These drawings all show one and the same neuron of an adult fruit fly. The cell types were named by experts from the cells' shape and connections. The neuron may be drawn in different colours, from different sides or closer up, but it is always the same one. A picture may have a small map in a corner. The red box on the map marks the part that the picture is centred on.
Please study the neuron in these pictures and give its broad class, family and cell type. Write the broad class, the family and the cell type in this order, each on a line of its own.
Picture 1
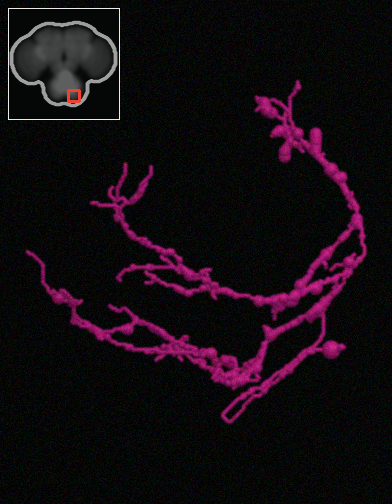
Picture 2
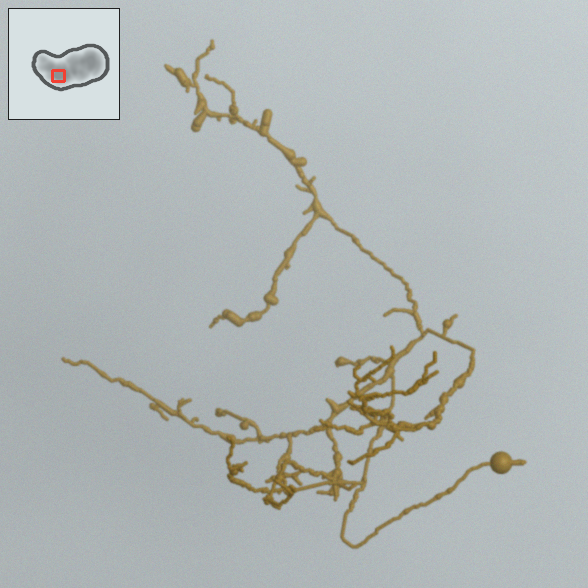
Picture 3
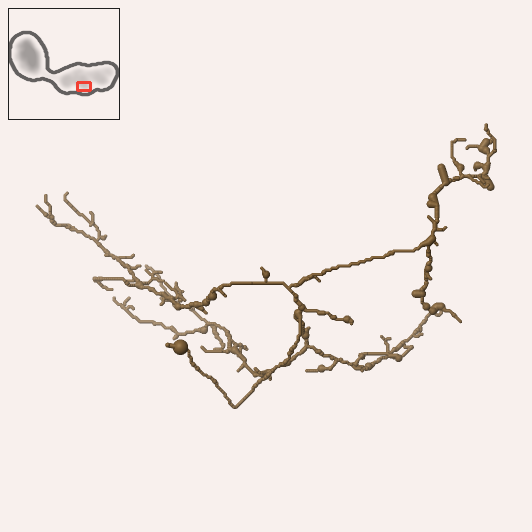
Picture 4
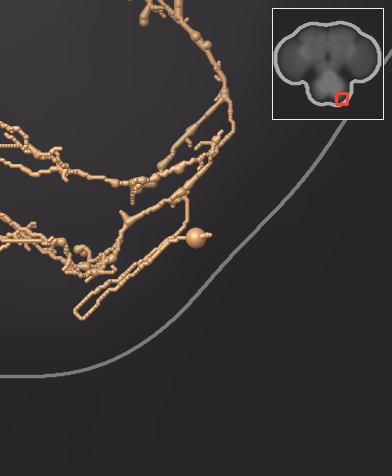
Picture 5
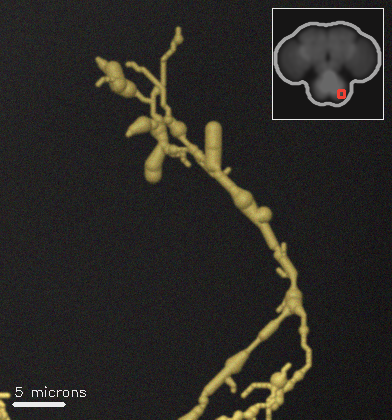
nerve-cord intrinsic neuron
hemilineage 13A
IN13A072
